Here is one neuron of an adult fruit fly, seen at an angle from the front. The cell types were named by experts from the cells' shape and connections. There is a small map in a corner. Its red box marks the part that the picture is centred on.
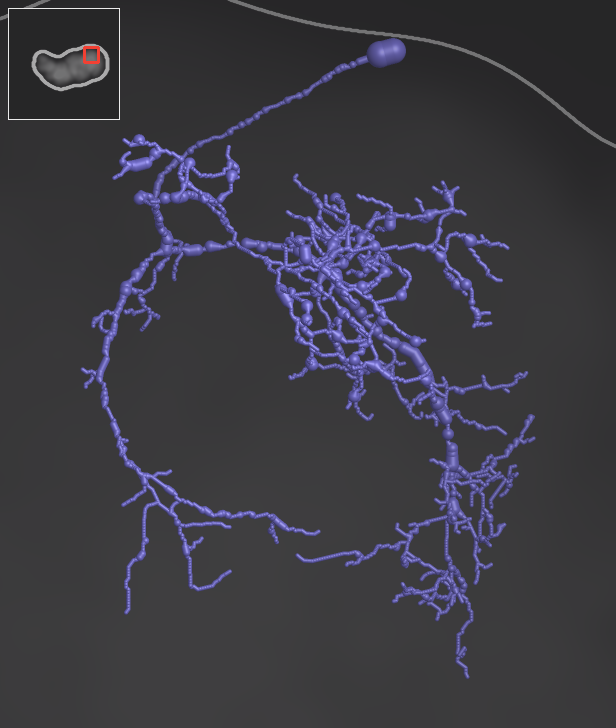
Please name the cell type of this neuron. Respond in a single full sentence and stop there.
This neuron has been assigned cell type CB3464.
